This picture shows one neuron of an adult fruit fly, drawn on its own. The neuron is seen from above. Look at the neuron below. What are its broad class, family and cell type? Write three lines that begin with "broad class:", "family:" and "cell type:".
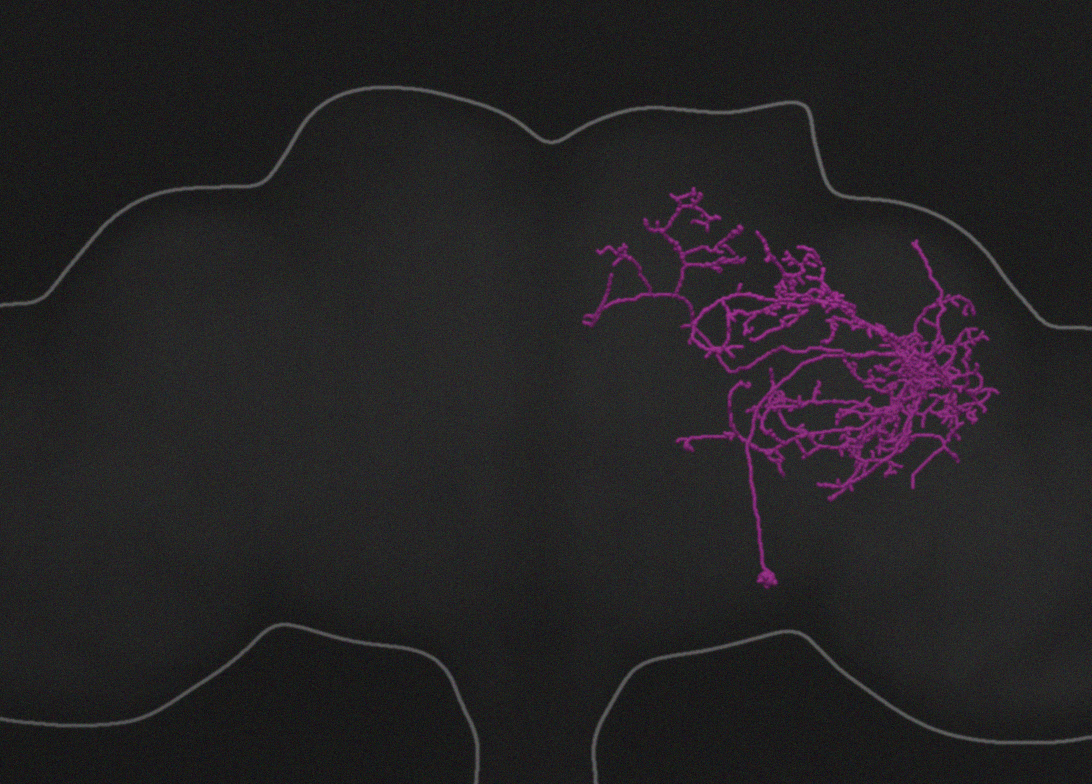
broad class: central-brain intrinsic neuron
family: hemilineage SMPpv2_ventral
cell type: AVLP705m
